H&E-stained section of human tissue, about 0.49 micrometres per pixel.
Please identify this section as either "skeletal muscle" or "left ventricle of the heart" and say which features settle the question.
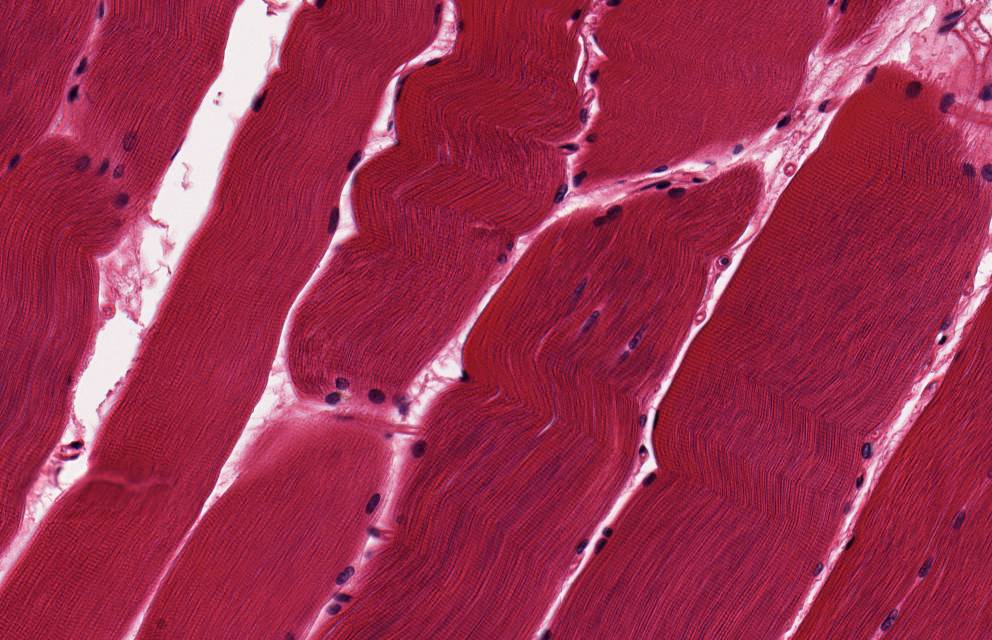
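It's skeletal muscle, not left ventricle of the heart. What settles it is where the nuclei sit: most are dark, flattened ovals lying at the edges of the fibres rather than in their centres.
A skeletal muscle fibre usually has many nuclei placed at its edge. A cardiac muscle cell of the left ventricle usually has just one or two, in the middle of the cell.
Beyond that, long, parallel fibres run diagonally from lower left to upper right, with fine, regular cross-striations across their width. Eosin stains their cytoplasm a deep, even red.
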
